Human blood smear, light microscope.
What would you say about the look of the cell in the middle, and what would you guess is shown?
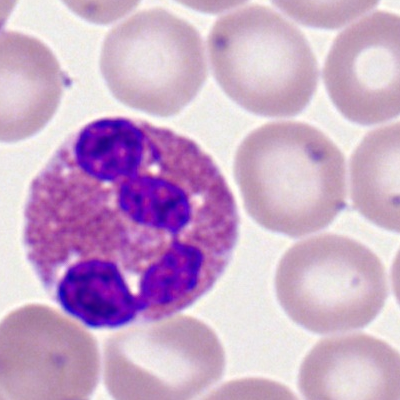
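A round, smooth outline encloses this cell. Its nucleus is divided into four lobes joined by narrow connections, and no nucleoli are visible within it. Many round pinkish granules pack the cytoplasm. This is an eosinophil.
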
